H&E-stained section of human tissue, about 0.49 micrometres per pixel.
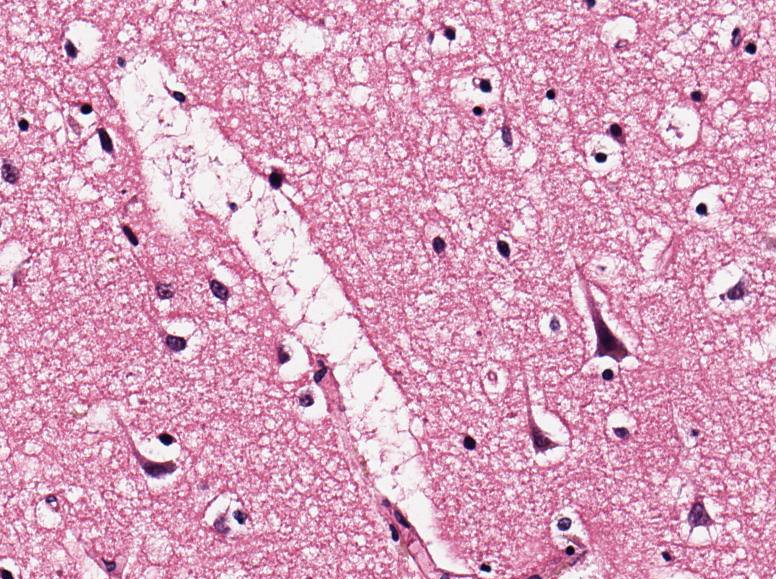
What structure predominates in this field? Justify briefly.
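Cerebral cortex fills this field. Its pyramidal neurons settle the matter, each sending a tapering process upward from the apex of its cell body.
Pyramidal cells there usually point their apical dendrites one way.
Small, round, dark-staining nuclei with little visible cytoplasm are scattered evenly throughout.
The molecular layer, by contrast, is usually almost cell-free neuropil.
A long pale channel crosses diagonally from upper left to lower centre, holding wispy, vacuolated material but no red blood cells.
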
